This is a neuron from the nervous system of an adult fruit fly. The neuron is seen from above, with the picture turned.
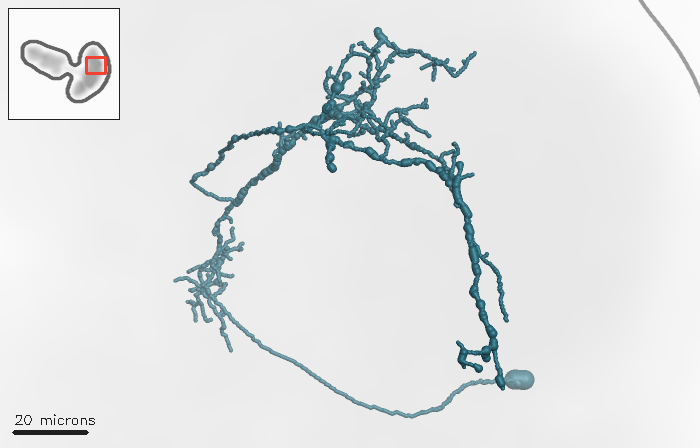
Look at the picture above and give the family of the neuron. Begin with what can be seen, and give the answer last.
It lies in the brain. Its cell body lies at the lower right of the picture. The picture shows dozens of branch ends. Its broad class is central-brain intrinsic neuron. Its family is hemilineage WEDa2.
